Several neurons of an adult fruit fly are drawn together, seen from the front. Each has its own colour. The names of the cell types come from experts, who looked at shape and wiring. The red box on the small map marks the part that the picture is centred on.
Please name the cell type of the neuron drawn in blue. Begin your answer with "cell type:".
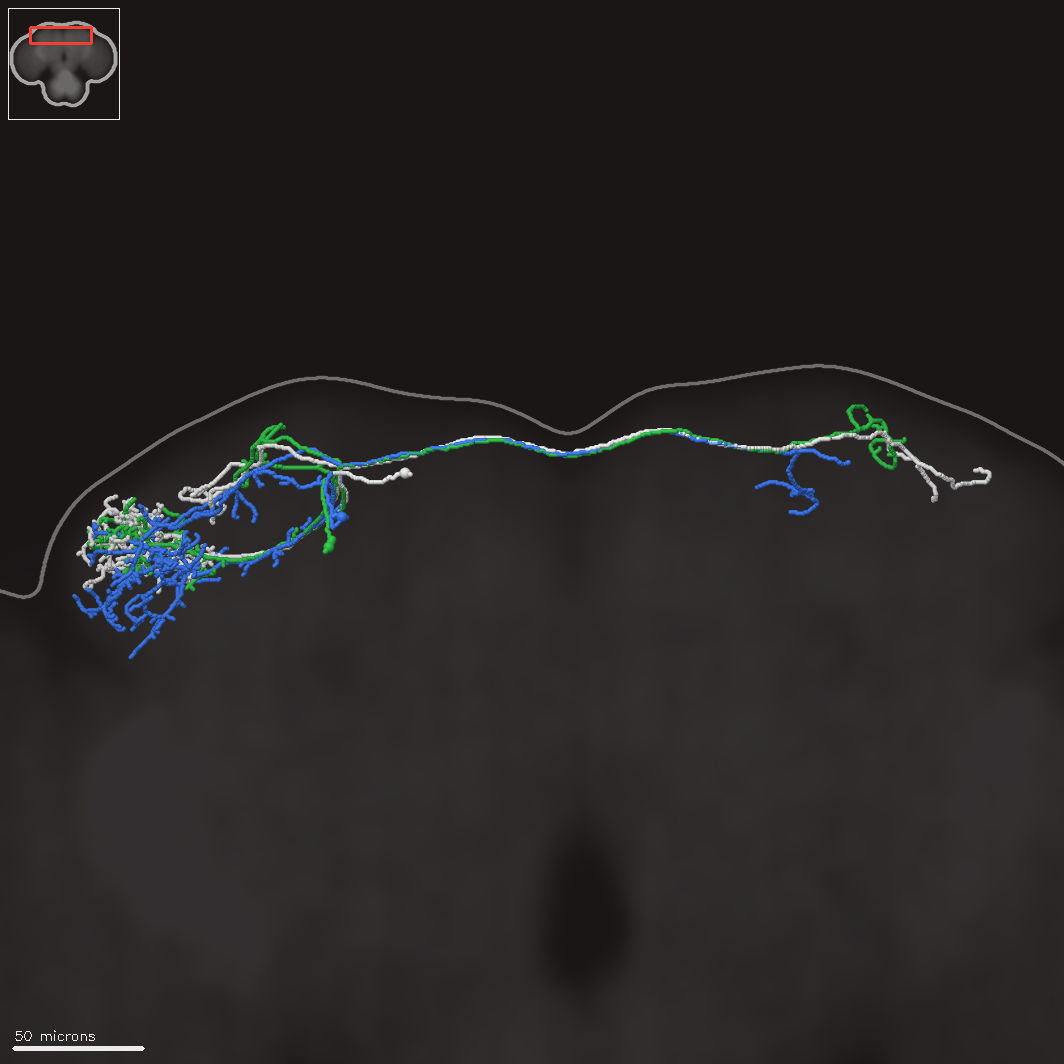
cell type: CB1924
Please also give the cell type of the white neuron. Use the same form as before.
cell type: CB2184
